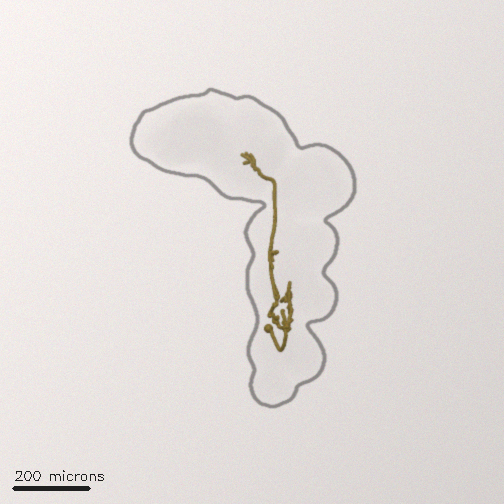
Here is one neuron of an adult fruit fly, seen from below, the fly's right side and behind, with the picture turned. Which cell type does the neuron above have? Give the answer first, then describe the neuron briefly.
The cell type is AN19B104. It is an ascending neuron. From top to bottom in the picture it spans about 550 microns. In this view it is more than twice as tall as it is wide.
